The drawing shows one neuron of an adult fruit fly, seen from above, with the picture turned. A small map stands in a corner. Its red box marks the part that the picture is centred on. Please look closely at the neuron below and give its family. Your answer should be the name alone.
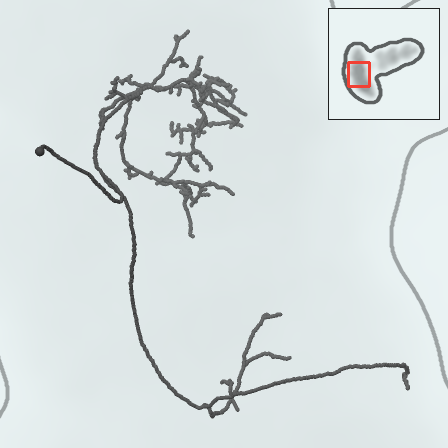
hemilineage AOTUv3_ventral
